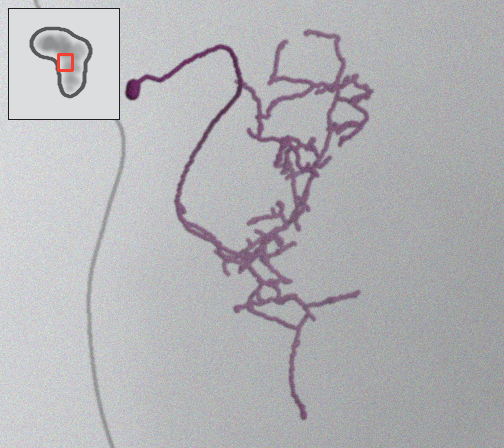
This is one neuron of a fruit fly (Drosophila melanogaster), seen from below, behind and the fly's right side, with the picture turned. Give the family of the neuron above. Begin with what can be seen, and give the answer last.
Dozens of branch ends can be seen. As drawn here it is taller than it is wide. This is a nerve-cord intrinsic neuron. Its family is hemilineage 03B.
